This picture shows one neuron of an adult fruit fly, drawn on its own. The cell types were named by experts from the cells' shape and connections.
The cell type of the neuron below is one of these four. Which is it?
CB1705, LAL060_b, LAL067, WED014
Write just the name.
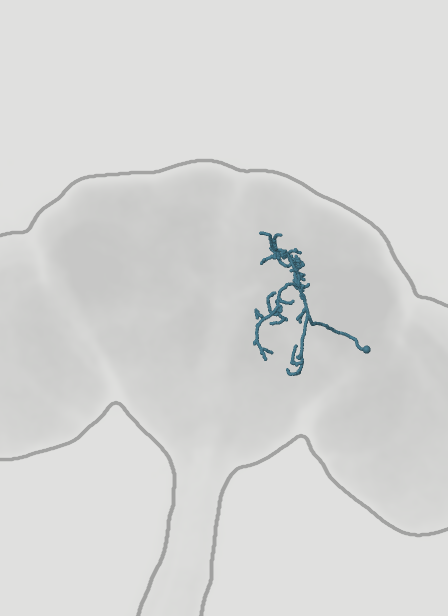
LAL060_b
